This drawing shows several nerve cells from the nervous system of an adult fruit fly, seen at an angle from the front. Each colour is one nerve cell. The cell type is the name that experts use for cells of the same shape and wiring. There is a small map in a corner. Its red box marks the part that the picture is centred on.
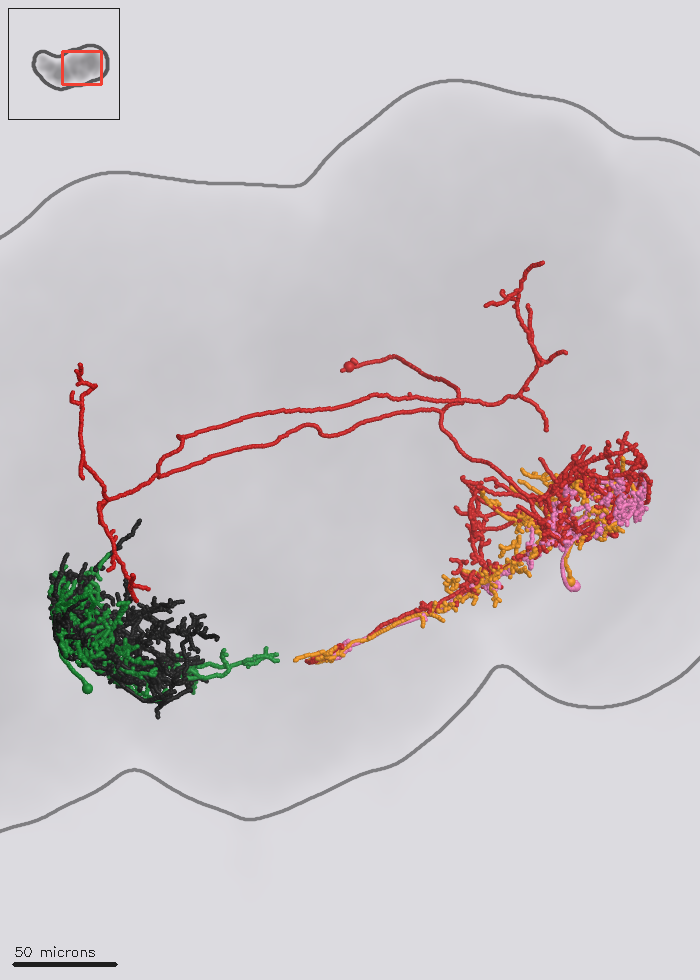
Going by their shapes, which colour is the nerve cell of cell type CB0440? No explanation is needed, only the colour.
red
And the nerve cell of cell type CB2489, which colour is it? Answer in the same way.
green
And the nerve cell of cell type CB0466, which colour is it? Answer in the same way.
black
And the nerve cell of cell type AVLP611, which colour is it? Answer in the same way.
orange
